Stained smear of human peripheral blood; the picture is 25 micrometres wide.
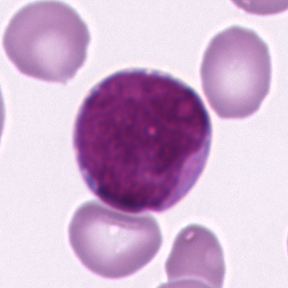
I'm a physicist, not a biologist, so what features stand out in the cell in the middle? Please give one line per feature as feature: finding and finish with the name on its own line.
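Outline: round and smooth
Nucleus: fills almost the whole cell
Cytoplasm: pale bluish-grey, no granules visible
Name: myeloblast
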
